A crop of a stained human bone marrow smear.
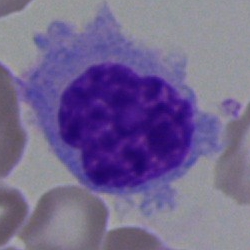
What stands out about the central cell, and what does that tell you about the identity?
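Outline irregular, not round. Short, ragged cytoplasmic projections from the border, one pointed at the top. Cytoplasm pale lilac-blue, no distinct granules. Hairy cell.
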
